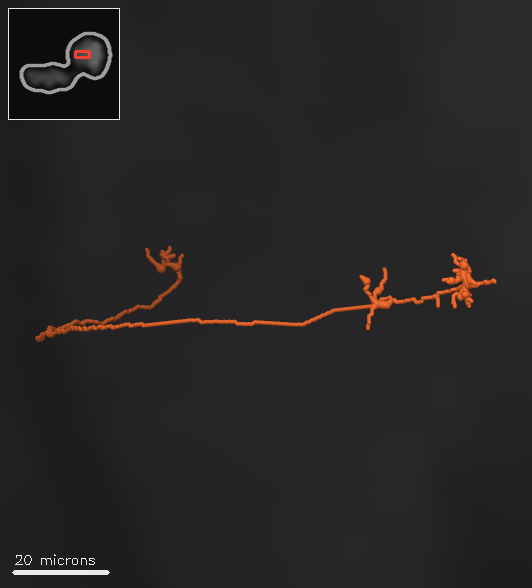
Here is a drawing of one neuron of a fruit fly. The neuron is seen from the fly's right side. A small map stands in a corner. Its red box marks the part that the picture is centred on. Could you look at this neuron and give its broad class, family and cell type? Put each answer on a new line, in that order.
optic-lobe intrinsic neuron
Tm
Tm20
